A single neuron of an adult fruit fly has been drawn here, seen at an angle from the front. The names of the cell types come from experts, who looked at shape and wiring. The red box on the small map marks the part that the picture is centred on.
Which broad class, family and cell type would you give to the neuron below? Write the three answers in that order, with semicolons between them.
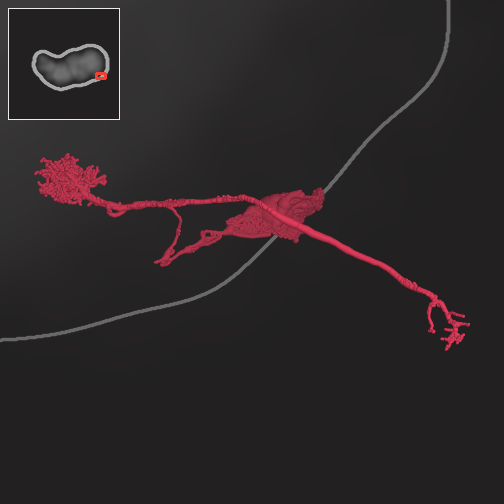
optic-lobe intrinsic neuron; T; T1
